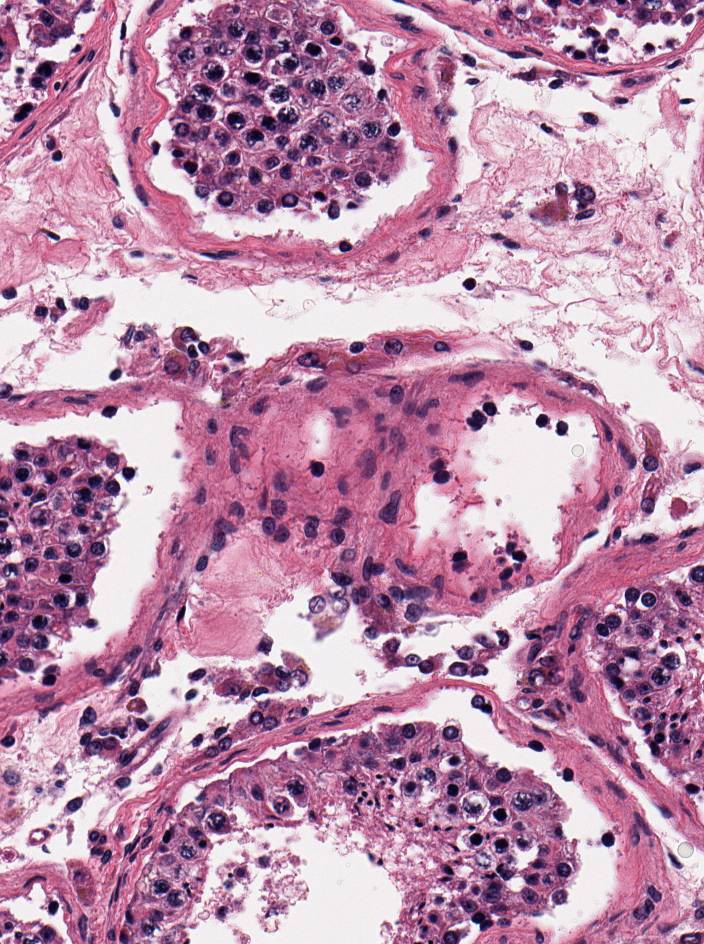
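Testis. Tubules first: the top, left and bottom ones are crowded with many layers of cells with round, dark nuclei. Among these, especially in the top tubule, are larger cells with big round nuclei and coarse, clumped chromatin. Around each tubule: a thick pink fibrous wall with flattened, elongated nuclei. At the centre: a pink structure with scattered oval and elongated nuclei and an irregular clear space on its right.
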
